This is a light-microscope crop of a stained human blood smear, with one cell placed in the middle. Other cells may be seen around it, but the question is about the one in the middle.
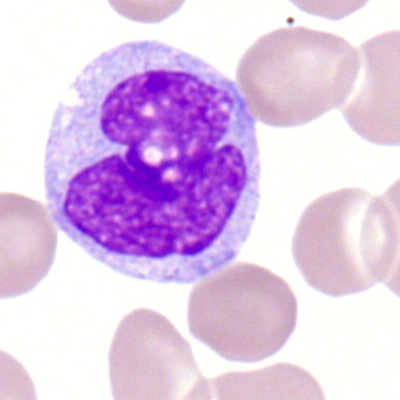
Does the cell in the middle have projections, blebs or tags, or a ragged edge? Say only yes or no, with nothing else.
No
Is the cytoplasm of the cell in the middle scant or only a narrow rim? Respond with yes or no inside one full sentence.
No, the cell holds plenty of cytoplasm around the nucleus.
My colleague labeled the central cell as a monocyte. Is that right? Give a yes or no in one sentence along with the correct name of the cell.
Yes, the middle cell here is a monocyte.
